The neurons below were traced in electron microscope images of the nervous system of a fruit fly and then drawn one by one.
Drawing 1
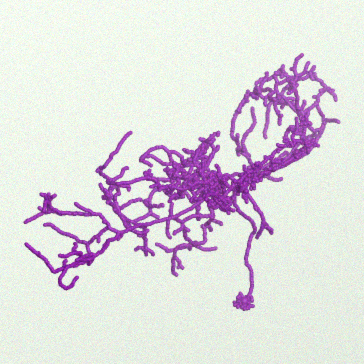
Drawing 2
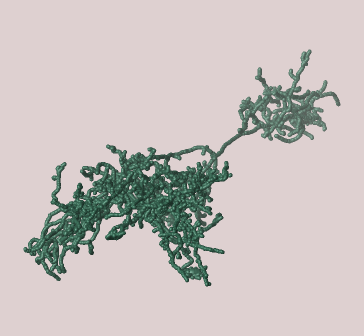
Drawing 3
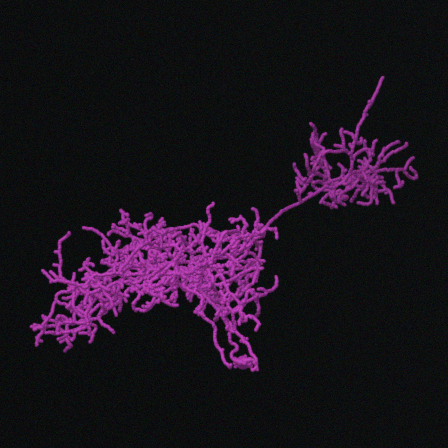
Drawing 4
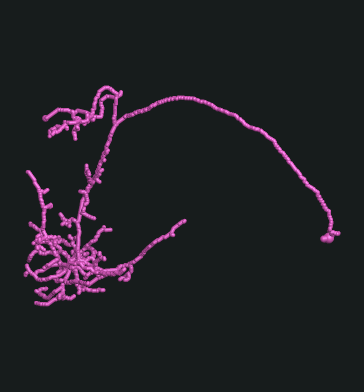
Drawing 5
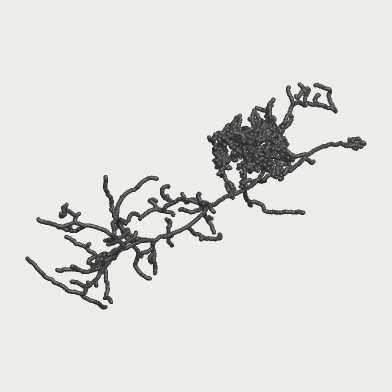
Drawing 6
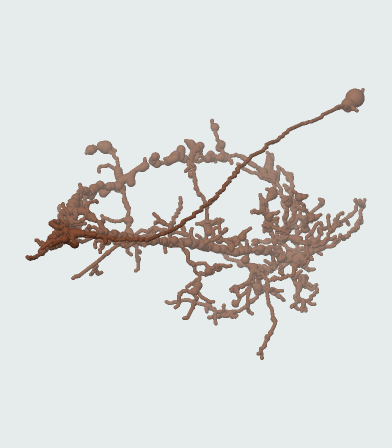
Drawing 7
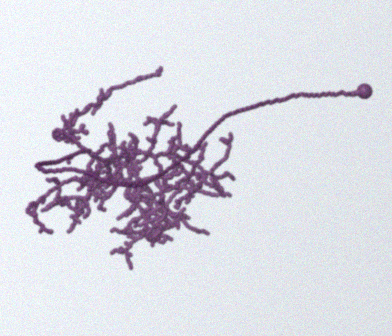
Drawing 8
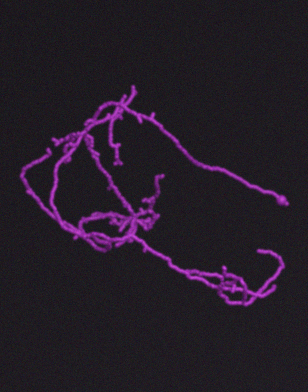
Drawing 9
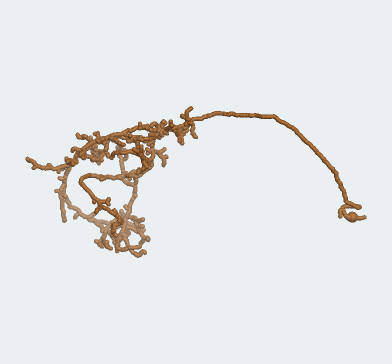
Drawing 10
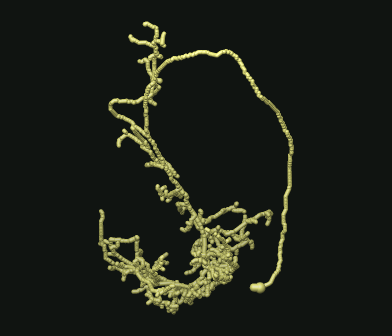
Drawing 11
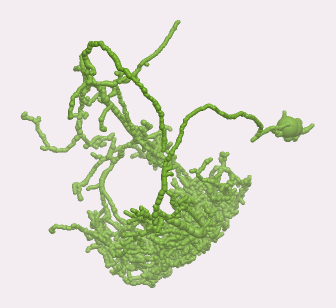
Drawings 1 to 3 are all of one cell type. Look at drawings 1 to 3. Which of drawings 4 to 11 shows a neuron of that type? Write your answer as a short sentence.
The neuron in drawing 5 is of the same cell type.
